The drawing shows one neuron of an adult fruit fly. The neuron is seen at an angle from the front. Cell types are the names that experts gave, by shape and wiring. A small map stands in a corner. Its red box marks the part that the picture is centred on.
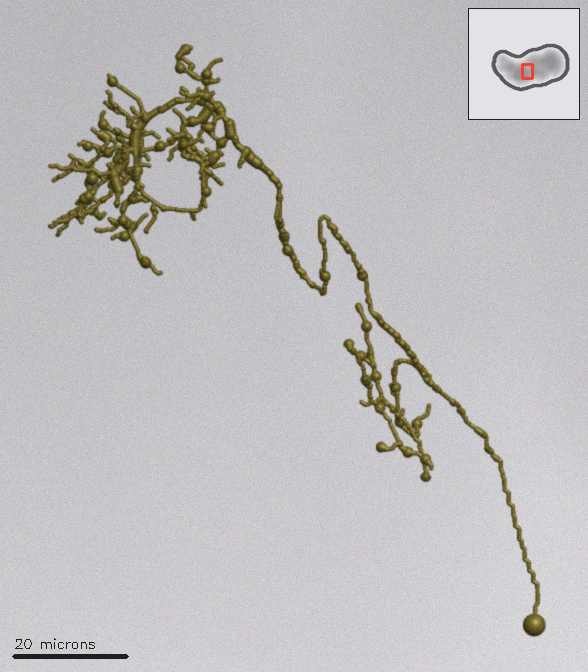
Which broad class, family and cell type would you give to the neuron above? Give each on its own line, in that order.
optic-lobe intrinsic neuron
Li
Li21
